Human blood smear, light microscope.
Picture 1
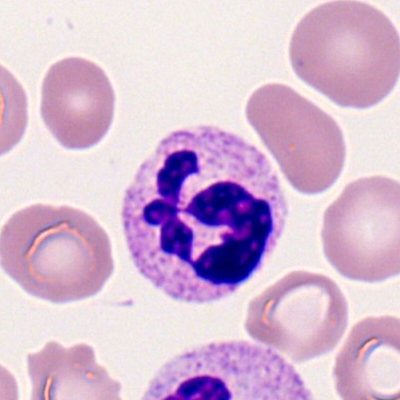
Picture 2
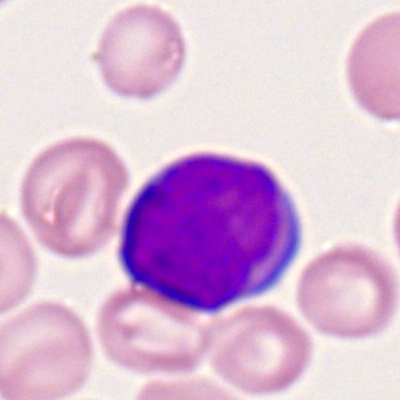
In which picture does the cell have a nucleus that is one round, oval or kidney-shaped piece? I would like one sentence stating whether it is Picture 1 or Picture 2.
Picture 2 contains the cell with a compact, undivided round, oval or kidney-shaped nucleus.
